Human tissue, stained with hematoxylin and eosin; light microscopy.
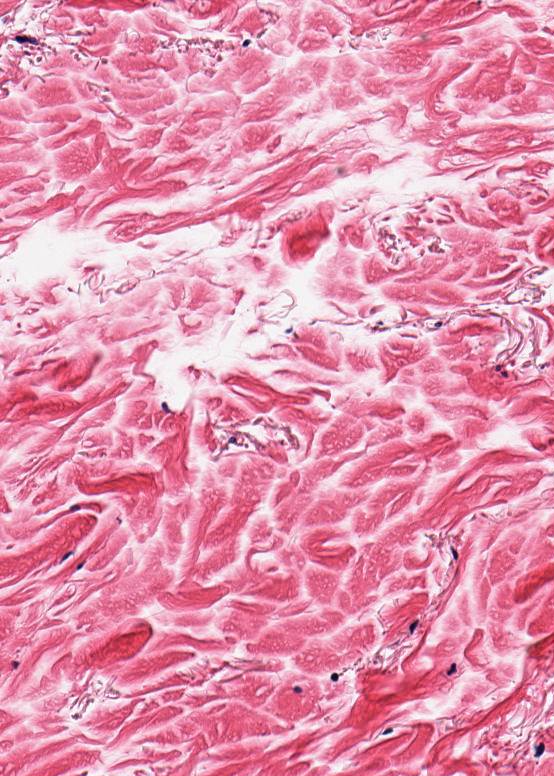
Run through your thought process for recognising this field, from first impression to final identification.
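Dermis makes up this field. Nuclei are sparse, only scattered ones among the pink bundles, and they are small and dark. That sparseness sets it apart from peripheral nerve, whose fascicles are crowded with Schwann cell nuclei.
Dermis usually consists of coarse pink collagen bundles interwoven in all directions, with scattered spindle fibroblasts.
An irregular white cleft-like space runs across the upper left towards the middle. No epithelium or glands appear anywhere.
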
